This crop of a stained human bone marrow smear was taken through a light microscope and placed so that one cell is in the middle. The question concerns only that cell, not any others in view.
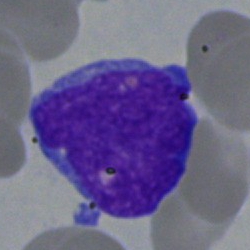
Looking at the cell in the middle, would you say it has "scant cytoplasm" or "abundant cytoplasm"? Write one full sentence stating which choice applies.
The cell's cytoplasm is limited to a narrow rim.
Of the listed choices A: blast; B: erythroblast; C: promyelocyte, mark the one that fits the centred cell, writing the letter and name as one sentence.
Option A is correct in that the central cell is a blast.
